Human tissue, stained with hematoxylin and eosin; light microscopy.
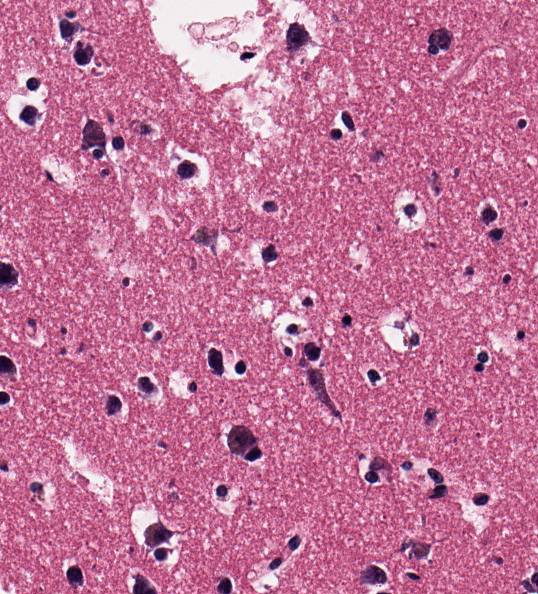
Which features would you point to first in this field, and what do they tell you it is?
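I'd call this cerebral cortex. Nearly everything is fine-grained pink fibrillary neuropil, cells scattered singly and fairly evenly, with no layers, clusters, glands or other organised units. What tips it is the neurons: purple angular cell bodies scattered about, including a large dark one in the lower left-centre.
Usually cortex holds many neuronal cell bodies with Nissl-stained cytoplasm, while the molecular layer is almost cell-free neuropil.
Many small cells have round, dense dark nuclei with little visible cytoplasm.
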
